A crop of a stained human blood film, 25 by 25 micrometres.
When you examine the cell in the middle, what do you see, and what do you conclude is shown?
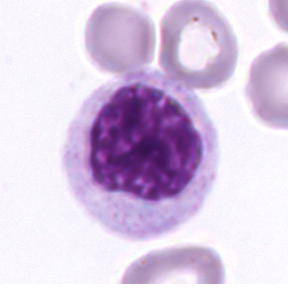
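Cell about 14 micrometres across. Nucleus round in outline, about 10 micrometres across, filling about 50% of the cell's area. Chromatin dark purple, coarsely clumped. Cytoplasm pale lilac, with fine pinkish-purple granules; its band wider below the nucleus than above. Cell type: metamyelocyte.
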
